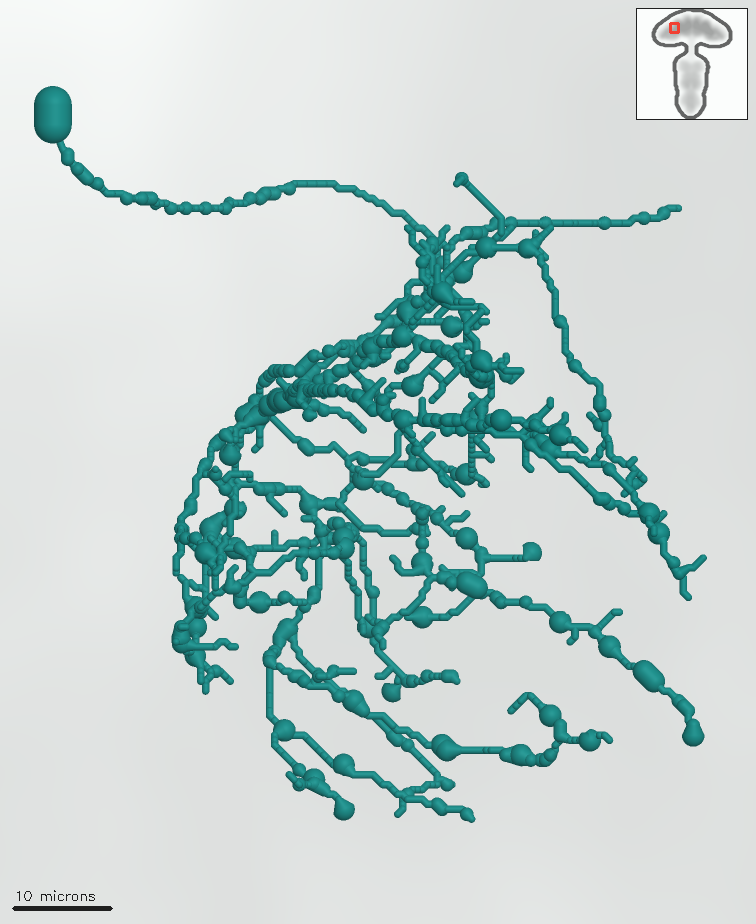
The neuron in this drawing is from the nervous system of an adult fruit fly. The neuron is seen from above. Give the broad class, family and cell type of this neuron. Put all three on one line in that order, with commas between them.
central-brain intrinsic neuron, hemilineage LHl4_dorsal, LHAV4b4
